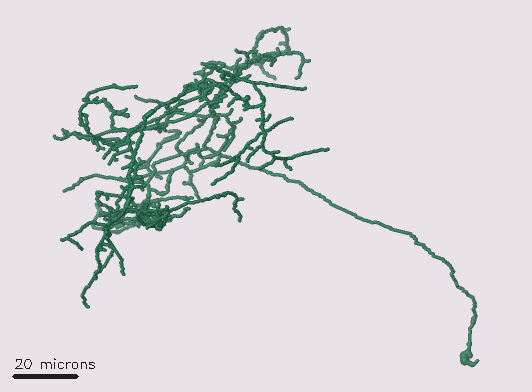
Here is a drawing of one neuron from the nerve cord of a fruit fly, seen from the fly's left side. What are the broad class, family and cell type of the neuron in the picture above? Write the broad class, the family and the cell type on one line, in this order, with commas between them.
nerve-cord intrinsic neuron, hemilineage 12A, IN12A044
